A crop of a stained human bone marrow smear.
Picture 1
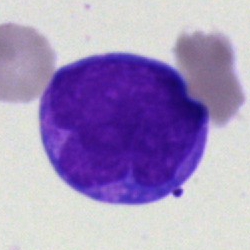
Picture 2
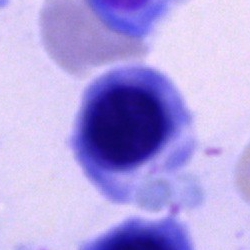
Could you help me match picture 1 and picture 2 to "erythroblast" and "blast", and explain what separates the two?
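Picture 1 shows the blast, picture 2 the erythroblast. First, chromatin: finely textured and deep purple in the blast, dense and dark purple throughout the nucleus in the erythroblast.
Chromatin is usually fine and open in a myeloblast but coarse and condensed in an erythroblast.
Second, nucleoli: none can be seen in the erythroblast.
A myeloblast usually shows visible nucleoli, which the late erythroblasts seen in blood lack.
Third, nucleus: the blast's fills most of the cell and is cleft at its lower edge.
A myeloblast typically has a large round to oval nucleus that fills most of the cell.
Fourth, cytoplasm: a narrow rim widest at the bottom in the blast, with a paler lower-left patch and no vacuoles; a blue rim without visible granules in the erythroblast. Fifth, outline: smooth-edged and roughly round in the blast, while pale grey-blue blebs bulge from the lower right edge of the erythroblast.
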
